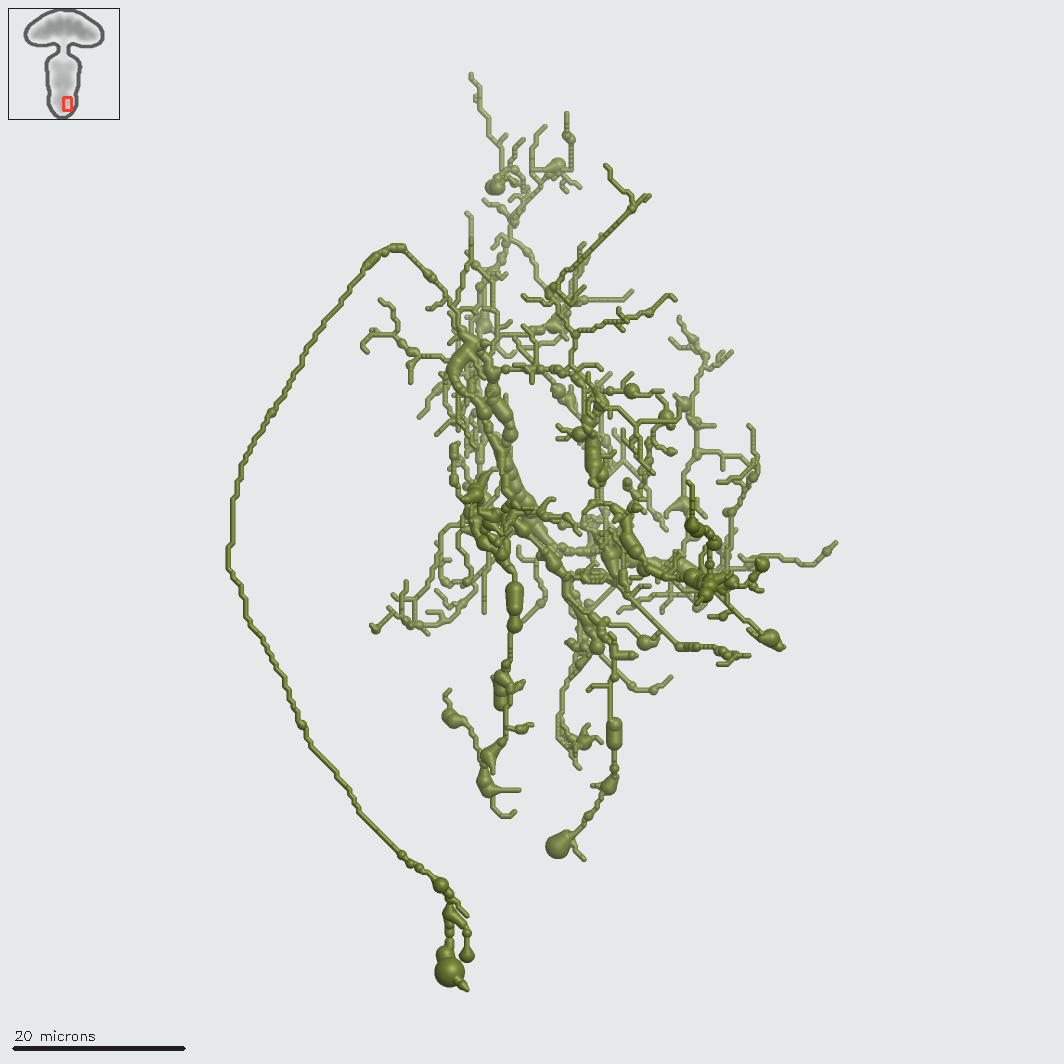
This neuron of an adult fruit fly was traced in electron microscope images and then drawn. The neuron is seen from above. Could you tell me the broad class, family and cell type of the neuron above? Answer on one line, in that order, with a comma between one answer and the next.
nerve-cord intrinsic neuron, hemilineage 21A, IN21A038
